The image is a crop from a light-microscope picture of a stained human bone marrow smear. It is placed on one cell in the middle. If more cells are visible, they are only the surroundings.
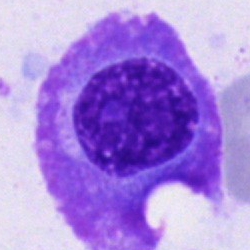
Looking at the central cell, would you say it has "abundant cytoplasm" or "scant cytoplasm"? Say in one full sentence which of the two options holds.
The cytoplasm of this cell is abundant.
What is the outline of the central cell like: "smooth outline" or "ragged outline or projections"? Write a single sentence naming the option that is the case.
This cell's outline is not smooth but rough.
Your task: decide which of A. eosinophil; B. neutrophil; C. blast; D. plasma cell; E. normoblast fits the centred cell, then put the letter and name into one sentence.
In this crop the central cell is a plasma cell, which option D correctly states.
